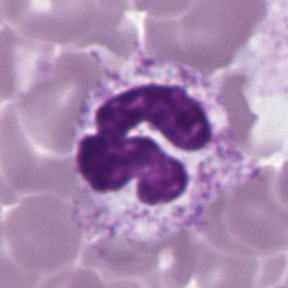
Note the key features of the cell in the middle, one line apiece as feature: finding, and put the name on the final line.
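Nuclear cleft: pale, entering from the right side, between an upper and a lower part
Chromatin: dark purple, coarsely clumped
Nucleoli: none seen
Granules: fine, pinkish-violet, scattered through the cytoplasm
Name: segmented neutrophil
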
